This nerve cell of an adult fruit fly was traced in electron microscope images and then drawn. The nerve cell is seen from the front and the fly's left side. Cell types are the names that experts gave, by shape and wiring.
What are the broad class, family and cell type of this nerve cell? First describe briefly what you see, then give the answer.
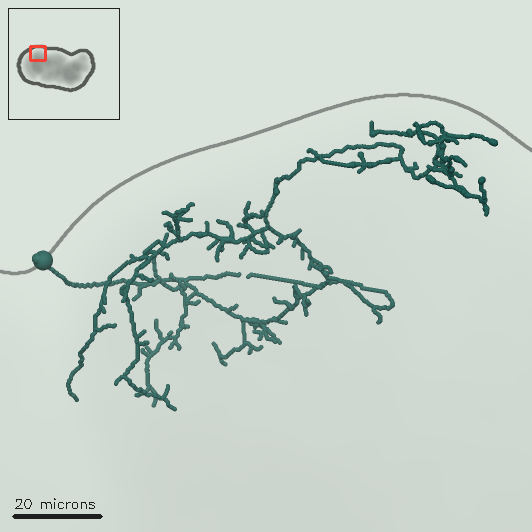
The cell body can be seen on the left of the picture. From left to right in the picture it spans about 110 microns. Dozens of branch ends can be seen. This is a central-brain intrinsic neuron. Its family is hemilineage LHp2. The cell type is LHPV6a9_b.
